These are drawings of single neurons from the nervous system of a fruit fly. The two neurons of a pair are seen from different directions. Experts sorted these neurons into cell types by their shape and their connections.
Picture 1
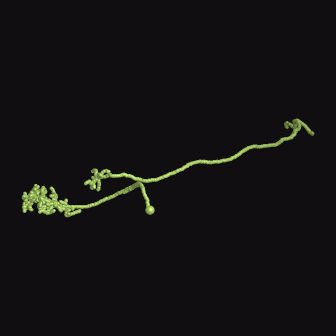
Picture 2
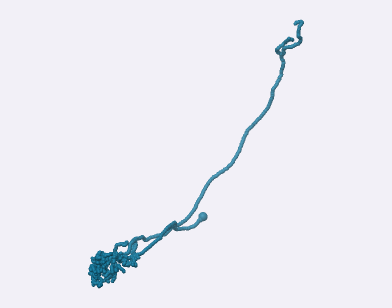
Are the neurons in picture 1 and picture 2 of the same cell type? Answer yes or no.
yes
